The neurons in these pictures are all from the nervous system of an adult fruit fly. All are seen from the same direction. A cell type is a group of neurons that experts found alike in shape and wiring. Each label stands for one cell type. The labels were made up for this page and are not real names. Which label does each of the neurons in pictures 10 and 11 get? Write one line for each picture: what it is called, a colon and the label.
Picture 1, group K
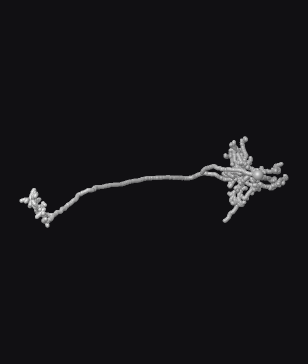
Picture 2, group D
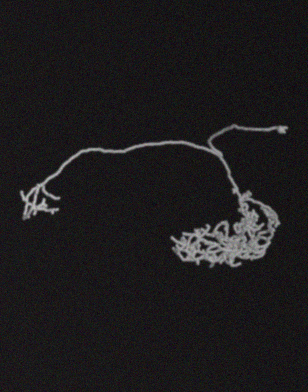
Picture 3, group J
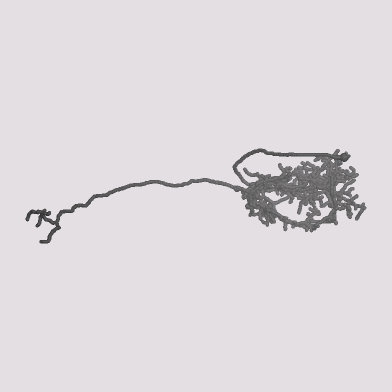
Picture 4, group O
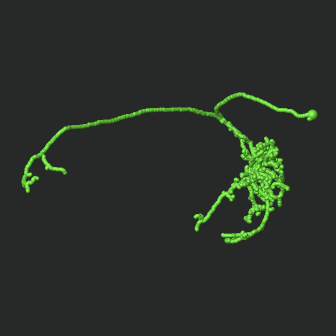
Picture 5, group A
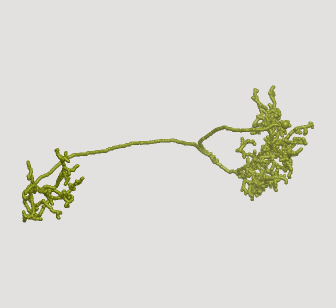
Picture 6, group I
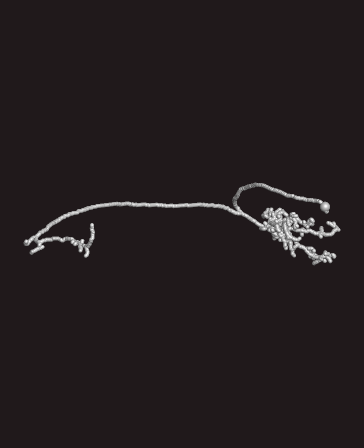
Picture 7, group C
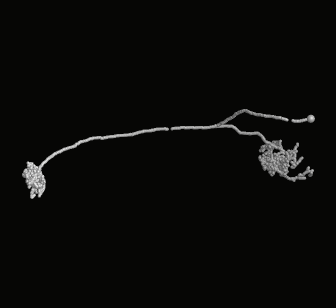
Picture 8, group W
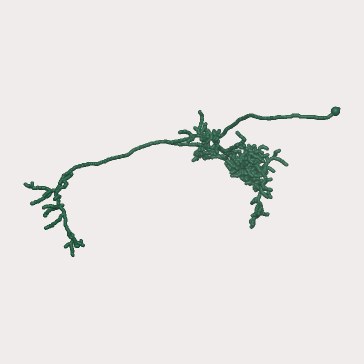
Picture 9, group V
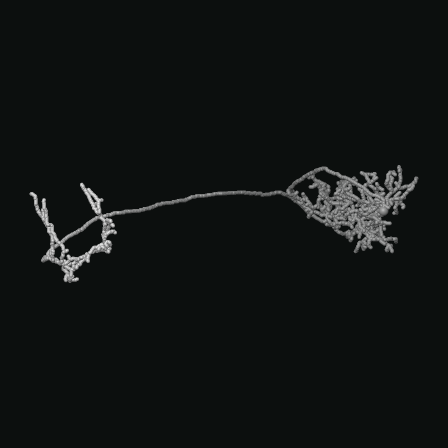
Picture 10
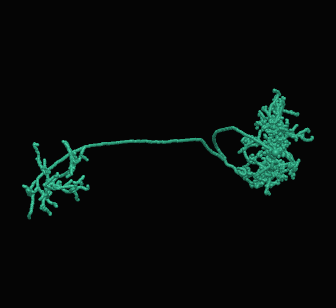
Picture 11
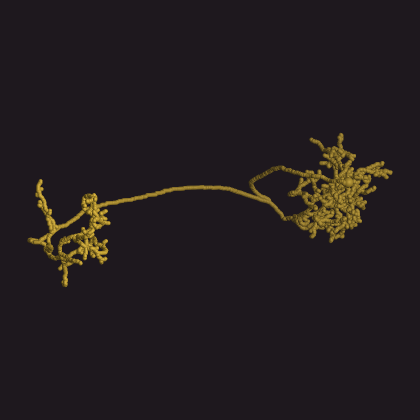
10: group A
11: group A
